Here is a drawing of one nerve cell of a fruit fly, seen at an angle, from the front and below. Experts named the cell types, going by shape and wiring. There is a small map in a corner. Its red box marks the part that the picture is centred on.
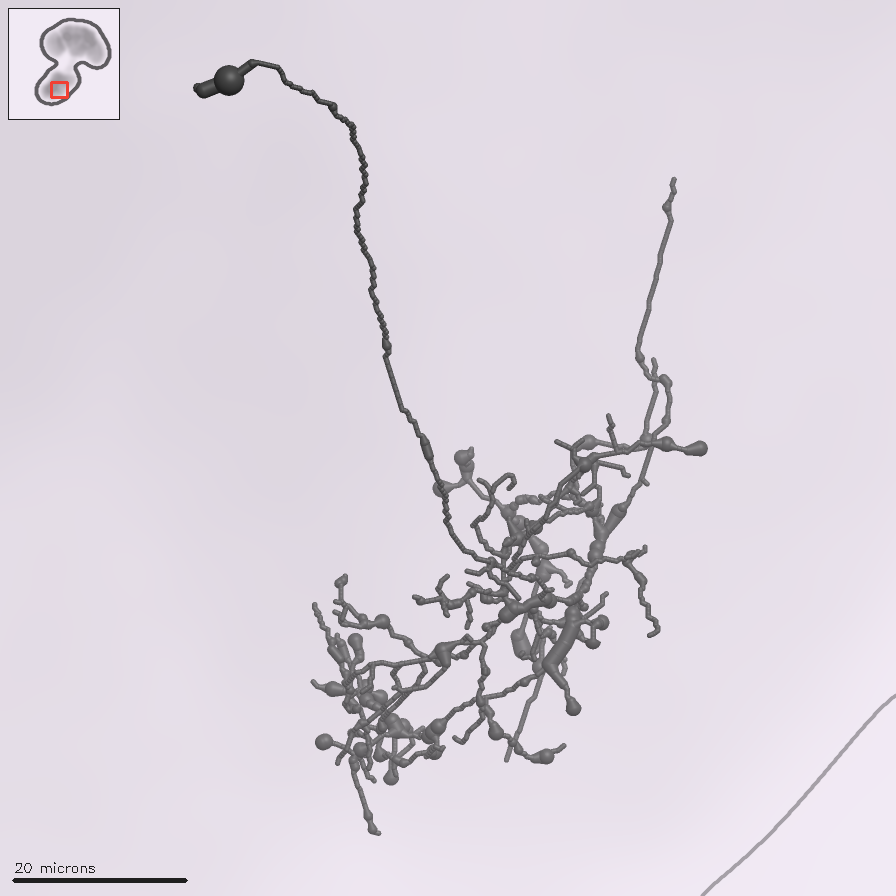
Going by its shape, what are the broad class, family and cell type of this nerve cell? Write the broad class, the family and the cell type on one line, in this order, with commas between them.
nerve-cord intrinsic neuron, hemilineage 13B, IN13B088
